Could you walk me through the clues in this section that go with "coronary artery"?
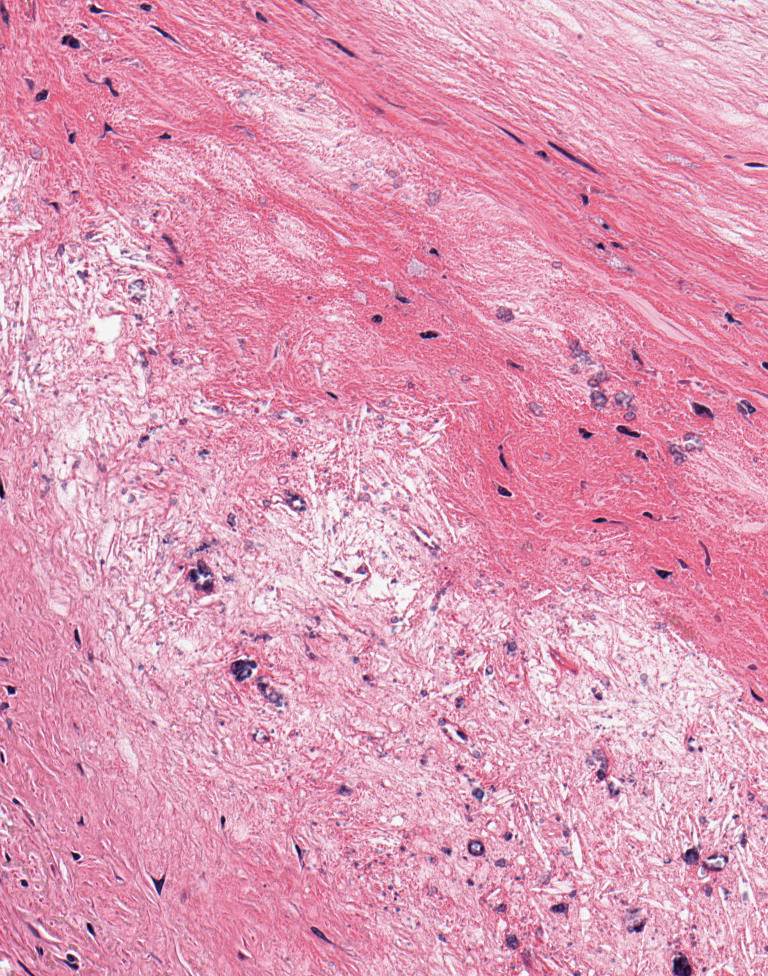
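This section is coronary artery. A pale, loosely textured zone takes up the centre and lower half of the field. Dense pink fibrous tissue lies across the upper right, its eosinophilic fibres running in wavy bands that slope down from upper left toward the right. Nuclei in this dense tissue are sparse, dark and elongated. Further dense pink fibrous tissue runs along the lower left edge, beneath the pale zone.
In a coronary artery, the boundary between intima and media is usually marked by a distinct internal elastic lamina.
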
